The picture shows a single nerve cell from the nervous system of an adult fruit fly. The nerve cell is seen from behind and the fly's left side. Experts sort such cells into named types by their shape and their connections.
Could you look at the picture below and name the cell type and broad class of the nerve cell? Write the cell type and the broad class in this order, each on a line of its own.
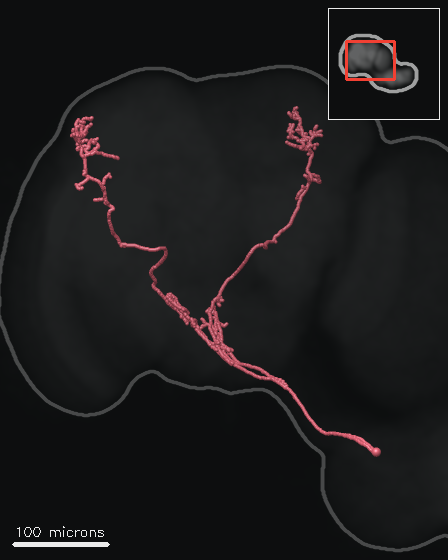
ANXXX470
ascending neuron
